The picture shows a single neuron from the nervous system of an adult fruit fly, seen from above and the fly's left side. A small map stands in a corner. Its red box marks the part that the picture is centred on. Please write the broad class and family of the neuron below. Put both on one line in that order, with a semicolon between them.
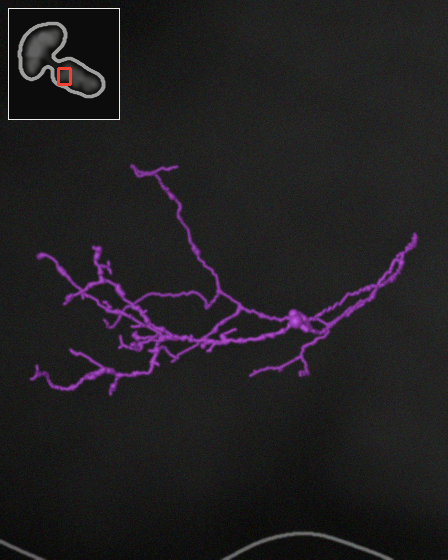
nerve-cord intrinsic neuron; hemilineage 11A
